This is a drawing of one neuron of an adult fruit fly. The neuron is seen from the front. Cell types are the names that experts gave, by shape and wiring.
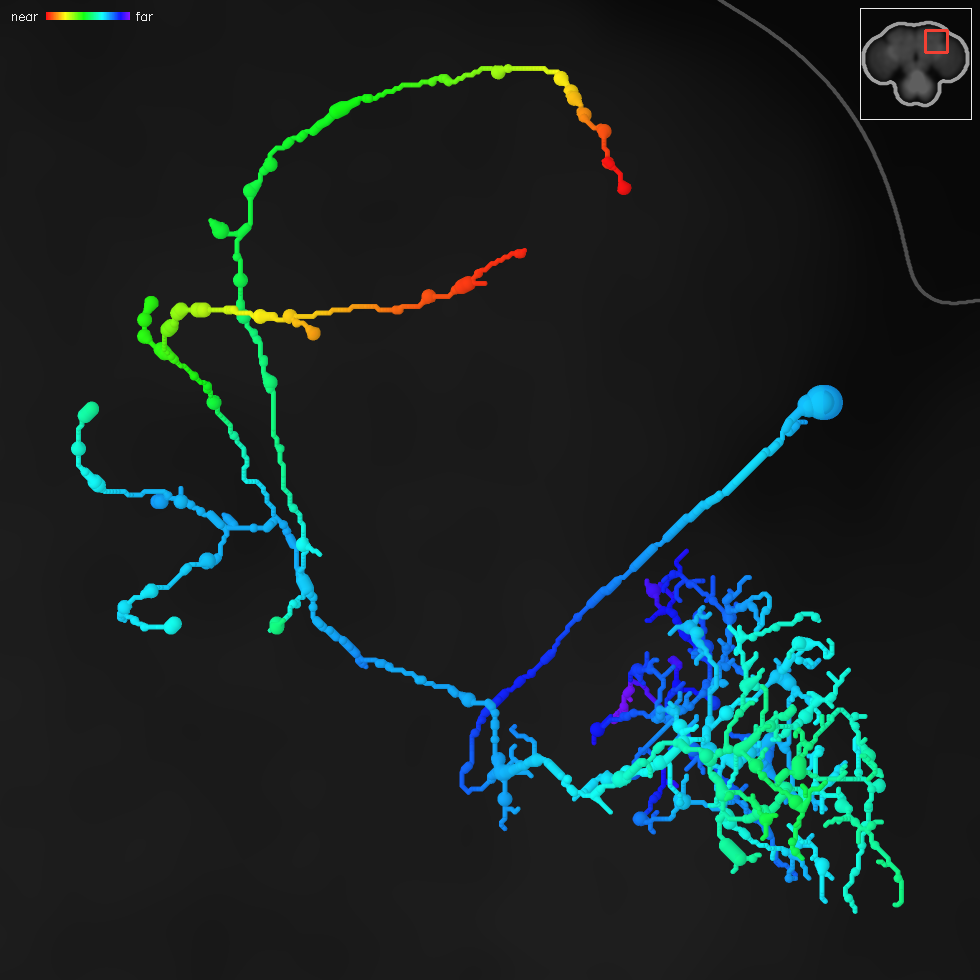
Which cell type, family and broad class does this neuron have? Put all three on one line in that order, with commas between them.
LoVP57, hemilineage VPNp&v1_posterior, visual projection neuron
